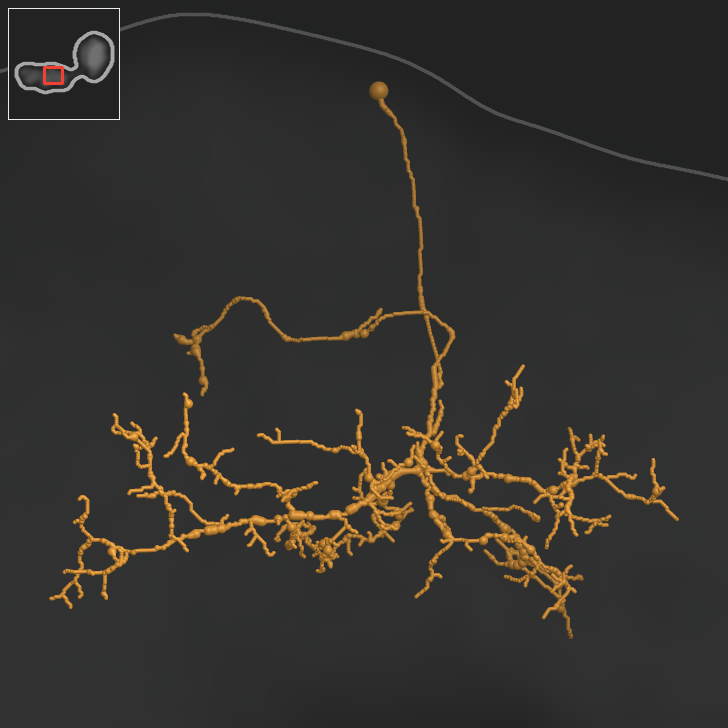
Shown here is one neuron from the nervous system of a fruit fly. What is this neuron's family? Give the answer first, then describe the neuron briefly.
The family is hemilineage 11A. This is a nerve-cord intrinsic neuron. The cell body is at the top of the picture. As drawn here it is about as wide as it is tall.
